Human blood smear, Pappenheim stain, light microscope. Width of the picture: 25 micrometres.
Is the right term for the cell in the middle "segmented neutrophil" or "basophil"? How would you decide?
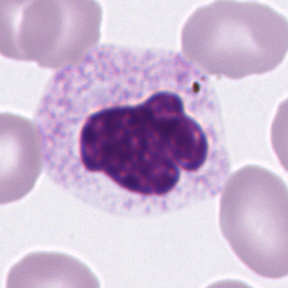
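The cell is a segmented neutrophil. Fine purple granules are scattered throughout its cytoplasm.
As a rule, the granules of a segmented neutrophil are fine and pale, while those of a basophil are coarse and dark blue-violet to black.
The fineness of the granules here agrees with a segmented neutrophil rather than a basophil.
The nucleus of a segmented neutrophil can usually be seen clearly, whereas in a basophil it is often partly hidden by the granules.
Here the nucleus measures about 11 by 9 micrometres, and its chromatin is dark purple and dense. The cytoplasm is plentiful and pale lilac, with a single small dark dot near its upper right edge.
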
